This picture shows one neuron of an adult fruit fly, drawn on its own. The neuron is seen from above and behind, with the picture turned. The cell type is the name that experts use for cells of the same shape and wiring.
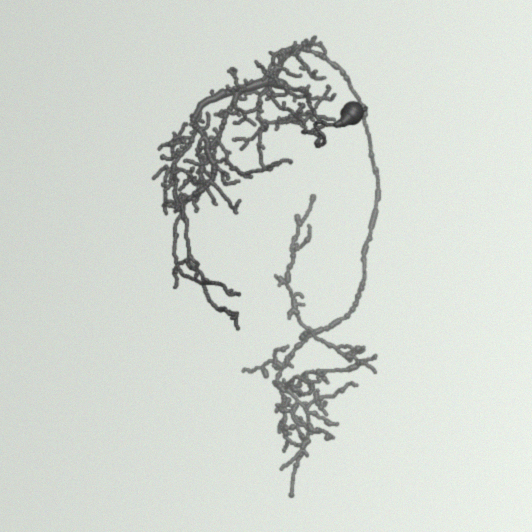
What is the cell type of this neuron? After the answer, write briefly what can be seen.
It is of cell type LAL146. It is a central-brain intrinsic neuron. The picture shows dozens of branch ends. In this view it is taller than it is wide.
